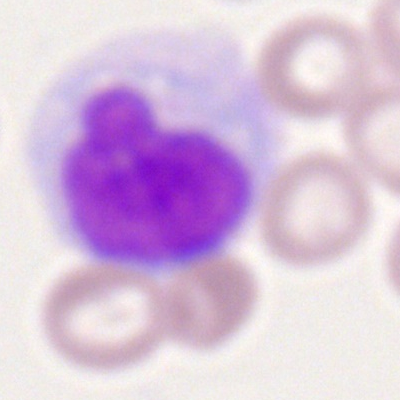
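Monocyte, the central cell. Its nucleus, I notice, sits toward the lower part of the cell and stains a deep purple. Turning to the cytoplasm of this monocyte: it is a pale grey-blue, and I can see no distinct granules in it.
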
